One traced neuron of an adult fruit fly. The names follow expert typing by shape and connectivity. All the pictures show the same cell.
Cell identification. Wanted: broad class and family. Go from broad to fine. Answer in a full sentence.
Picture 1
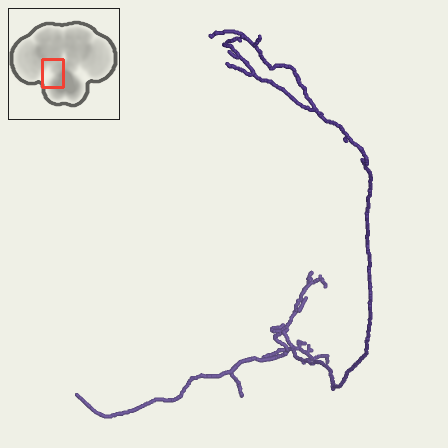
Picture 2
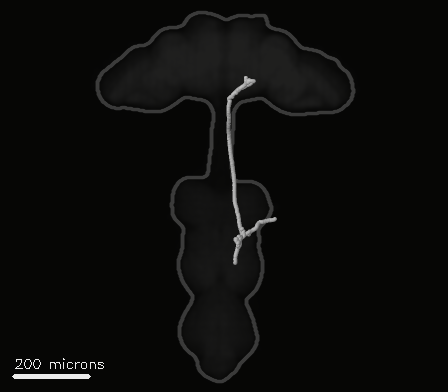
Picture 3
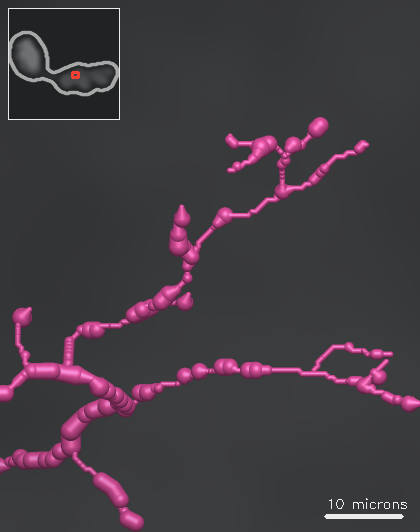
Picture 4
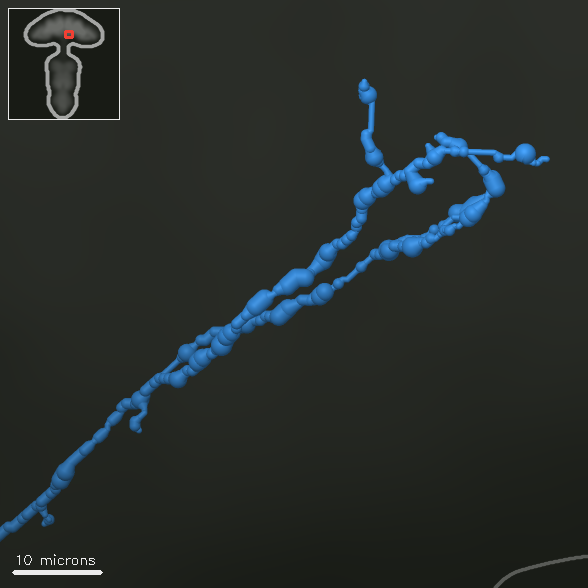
A sensory neuron ascending to the brain of class mechanosensory proprioceptive.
